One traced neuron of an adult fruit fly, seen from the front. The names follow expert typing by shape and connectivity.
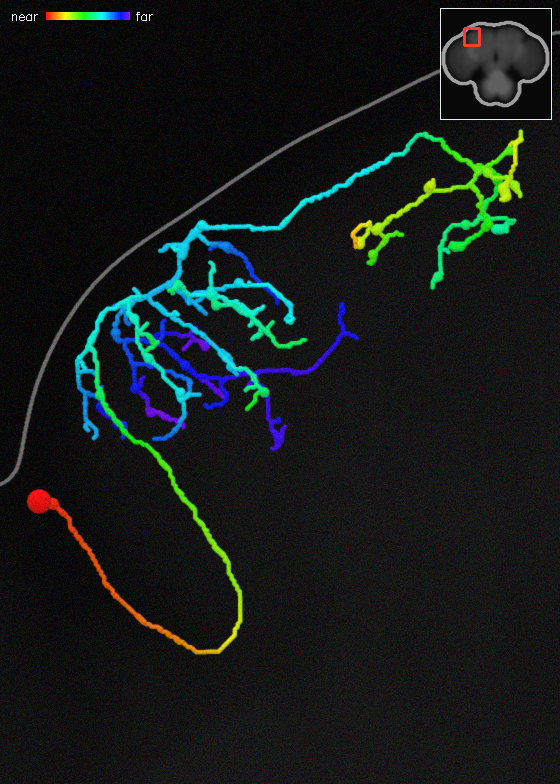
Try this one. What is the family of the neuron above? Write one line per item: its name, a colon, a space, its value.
family: hemilineage VPNl&d1_dorsal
